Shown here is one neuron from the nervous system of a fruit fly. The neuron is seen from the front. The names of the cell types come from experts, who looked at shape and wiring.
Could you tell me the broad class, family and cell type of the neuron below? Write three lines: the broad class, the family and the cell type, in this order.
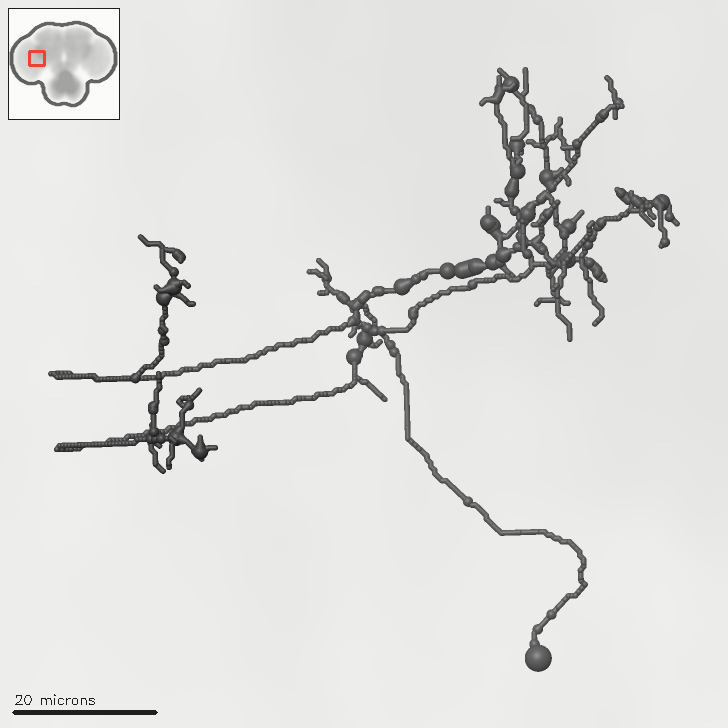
optic-lobe intrinsic neuron
Y
Y14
